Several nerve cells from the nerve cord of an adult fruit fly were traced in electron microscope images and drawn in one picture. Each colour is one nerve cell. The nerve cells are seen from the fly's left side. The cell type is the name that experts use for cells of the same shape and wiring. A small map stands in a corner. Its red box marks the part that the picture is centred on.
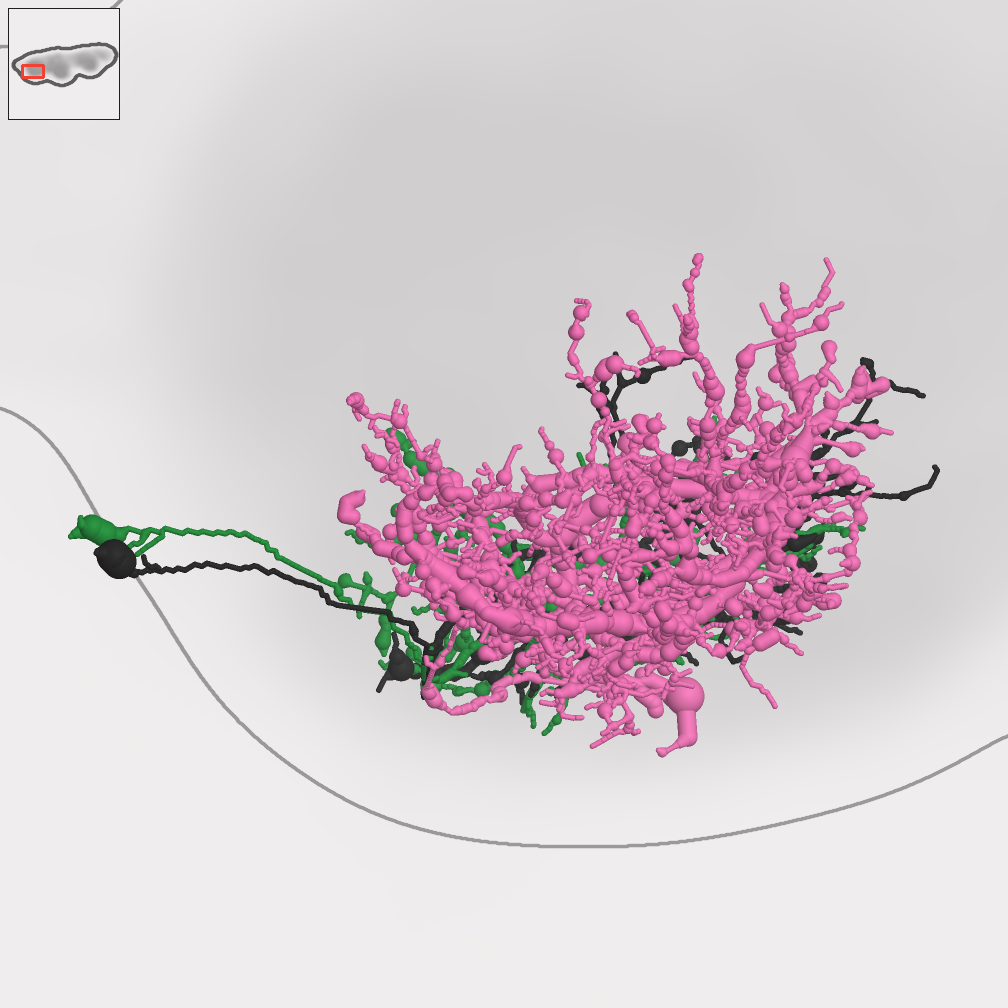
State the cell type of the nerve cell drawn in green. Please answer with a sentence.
The cell type is IN13B065.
